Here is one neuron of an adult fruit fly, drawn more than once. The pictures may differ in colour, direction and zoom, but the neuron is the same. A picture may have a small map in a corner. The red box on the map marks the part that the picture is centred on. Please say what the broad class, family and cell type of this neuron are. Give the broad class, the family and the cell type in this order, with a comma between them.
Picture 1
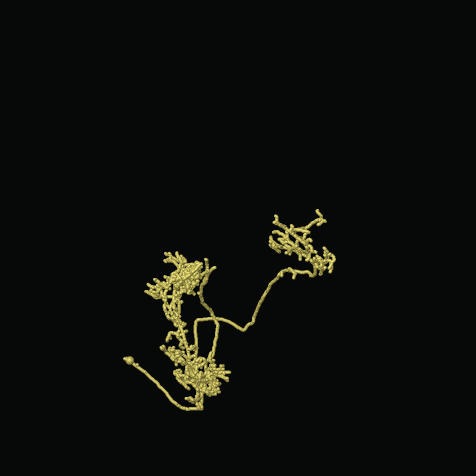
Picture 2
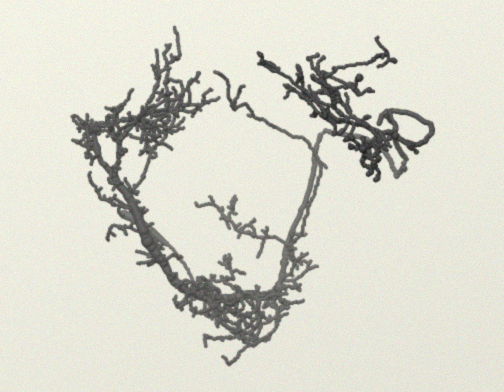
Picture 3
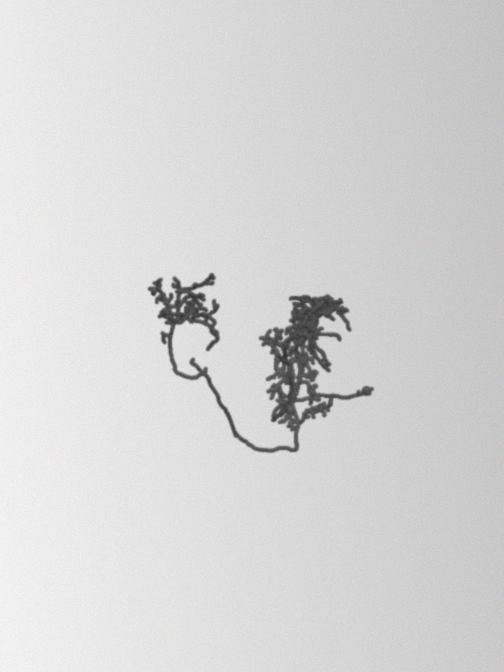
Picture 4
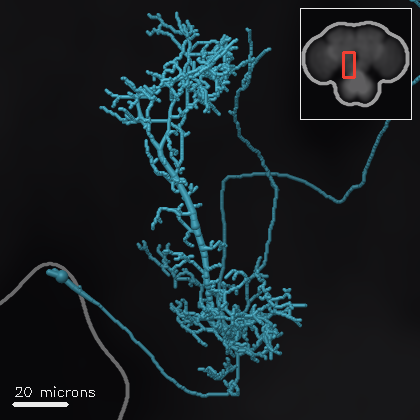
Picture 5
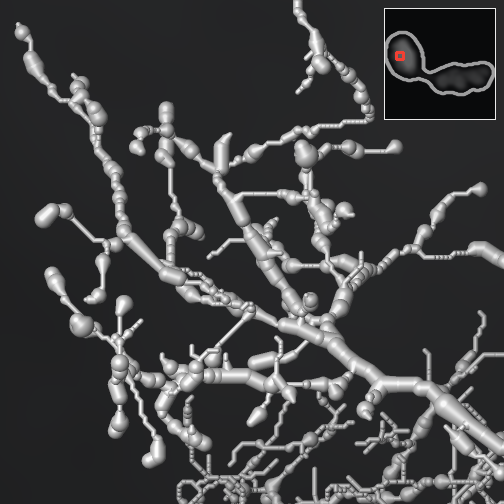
central-brain intrinsic neuron, hemilineage LB6, GNG284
